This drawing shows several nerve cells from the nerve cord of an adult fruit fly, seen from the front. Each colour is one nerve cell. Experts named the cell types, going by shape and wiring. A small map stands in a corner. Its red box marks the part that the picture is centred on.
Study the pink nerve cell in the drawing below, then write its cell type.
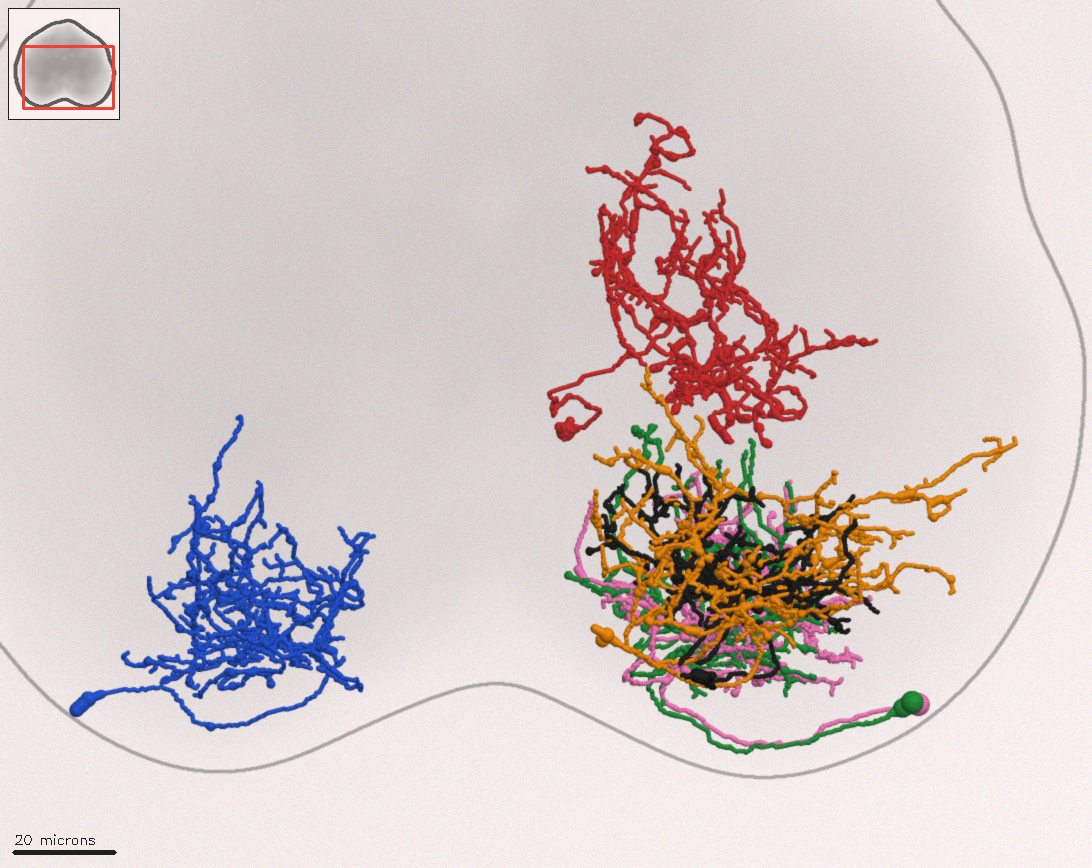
IN01B026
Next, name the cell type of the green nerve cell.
IN01B033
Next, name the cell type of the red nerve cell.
IN01B016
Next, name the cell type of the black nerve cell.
IN01B049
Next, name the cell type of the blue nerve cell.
IN01B032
